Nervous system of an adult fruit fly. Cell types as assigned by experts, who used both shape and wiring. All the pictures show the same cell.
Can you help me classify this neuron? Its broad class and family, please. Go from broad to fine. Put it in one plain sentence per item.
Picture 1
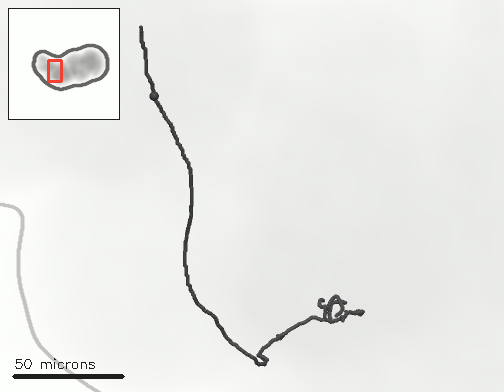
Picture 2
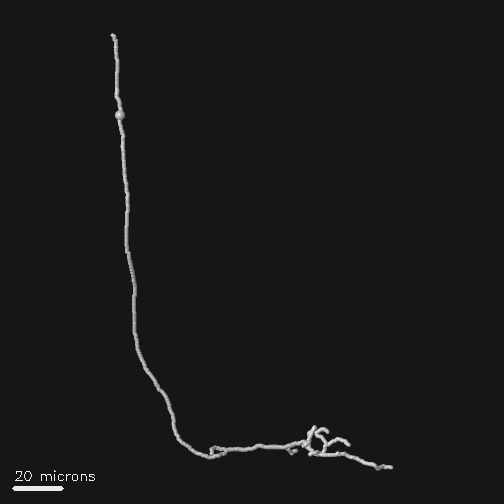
A sensory neuron entering the nerve cord of class mechanosensory tactile.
